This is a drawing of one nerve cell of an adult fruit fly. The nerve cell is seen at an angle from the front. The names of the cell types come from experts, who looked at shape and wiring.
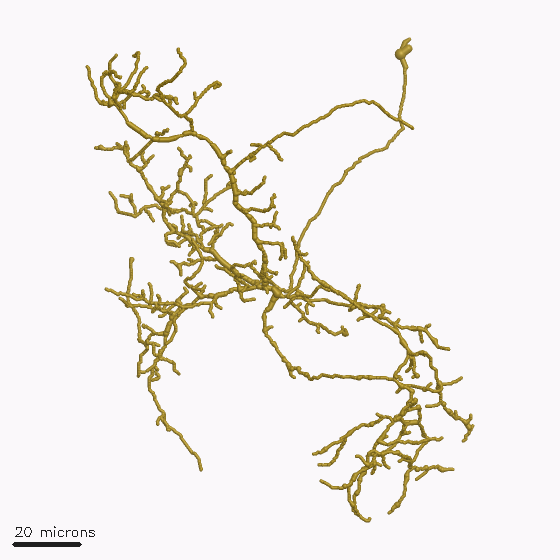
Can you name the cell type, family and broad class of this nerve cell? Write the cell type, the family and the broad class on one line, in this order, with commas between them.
VES203m, hemilineage SMPpv2_ventral, central-brain intrinsic neuron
